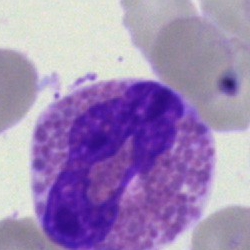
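Eosinophil, the cell in the middle of a stained human bone marrow smear under the light microscope. First, the nucleus forms a thick curved band looping around a pale central area. Second, its chromatin is dark purple and condensed. Third, the cytoplasm is abundant and pale pinkish-lilac. Finally, numerous reddish-purple granules fill it.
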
